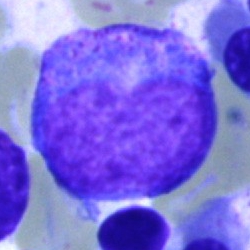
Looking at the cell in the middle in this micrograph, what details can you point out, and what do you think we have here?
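The outline of the cell is roughly round. Its nucleus occupies the lower part, with most of the cytoplasm lying above it. This cytoplasm stains blue, and a paler zone sits just above the indentation of the nucleus. The cell is a promyelocyte.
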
